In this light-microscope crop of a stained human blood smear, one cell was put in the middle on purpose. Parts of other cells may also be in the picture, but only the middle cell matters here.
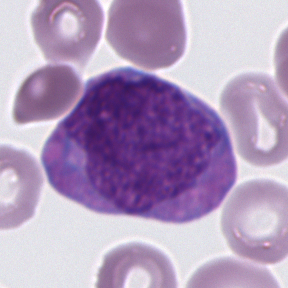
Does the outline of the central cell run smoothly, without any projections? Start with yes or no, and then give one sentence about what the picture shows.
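Yes. The cell outline is smooth, with no surface projections.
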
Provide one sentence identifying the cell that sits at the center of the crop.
The cell around which this crop is centred is an atypical promyelocyte.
